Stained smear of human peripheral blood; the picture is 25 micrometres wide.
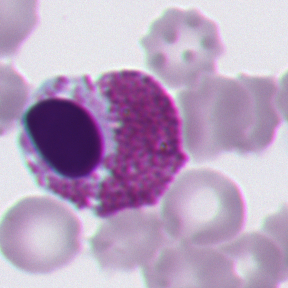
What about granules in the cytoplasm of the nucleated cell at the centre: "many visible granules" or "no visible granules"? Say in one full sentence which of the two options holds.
Its cytoplasm contains many granules that can be seen.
